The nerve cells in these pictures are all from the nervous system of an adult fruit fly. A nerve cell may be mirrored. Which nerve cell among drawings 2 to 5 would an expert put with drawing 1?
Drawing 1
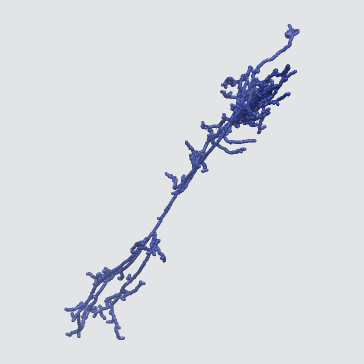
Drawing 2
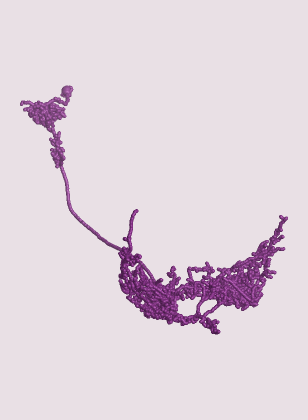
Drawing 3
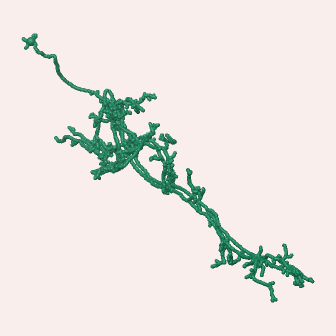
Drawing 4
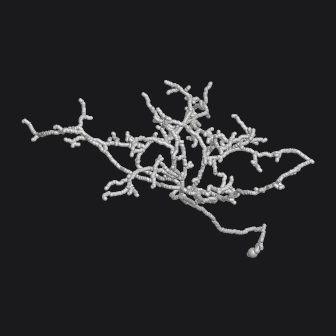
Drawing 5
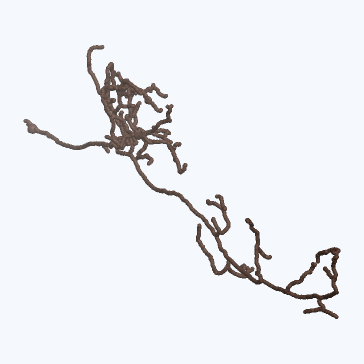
3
